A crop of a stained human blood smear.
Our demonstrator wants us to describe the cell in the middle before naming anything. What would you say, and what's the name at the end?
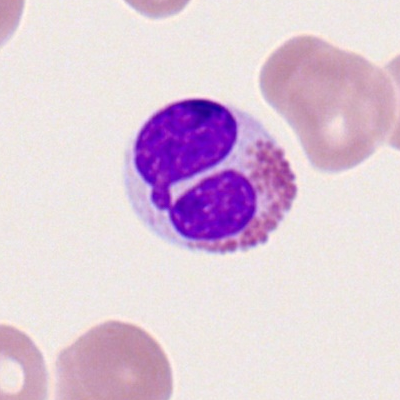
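A smooth, round outline encloses a nucleus of two lobes joined by a narrow strand, with no nucleoli visible in either lobe. Coarse, round, orange-pink granules lie in the cytoplasm. This is an eosinophil.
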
